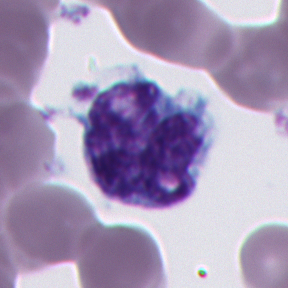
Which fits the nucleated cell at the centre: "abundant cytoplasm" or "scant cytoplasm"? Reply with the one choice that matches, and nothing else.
Scant cytoplasm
